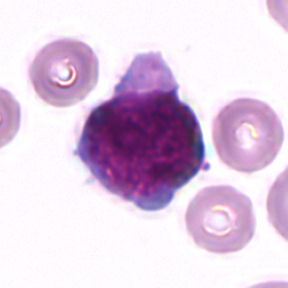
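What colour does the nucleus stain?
A dark reddish purple.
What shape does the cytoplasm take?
A blunt cap bulges out from the top of the cell, and a smaller rounded bulge sits at the bottom.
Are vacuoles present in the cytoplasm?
No, none are seen.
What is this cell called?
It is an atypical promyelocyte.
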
